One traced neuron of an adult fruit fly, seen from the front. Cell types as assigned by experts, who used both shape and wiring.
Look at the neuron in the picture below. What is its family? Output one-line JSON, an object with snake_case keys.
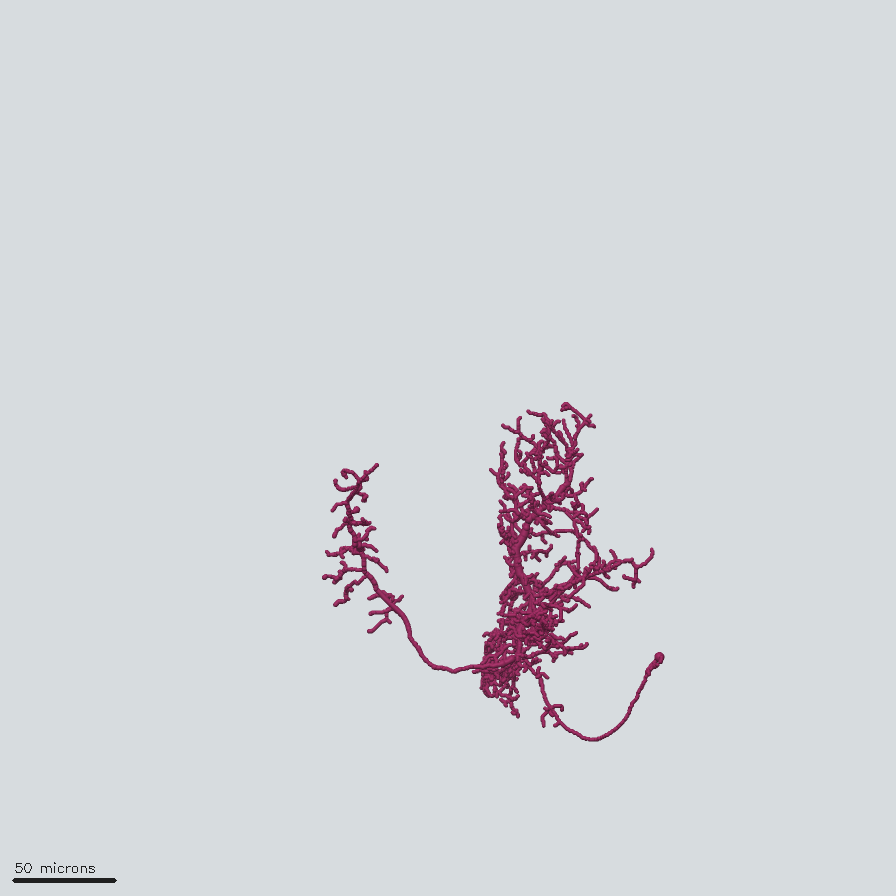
{"family": "hemilineage LB7"}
